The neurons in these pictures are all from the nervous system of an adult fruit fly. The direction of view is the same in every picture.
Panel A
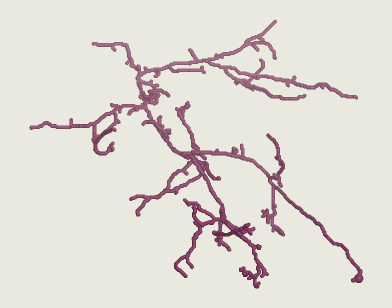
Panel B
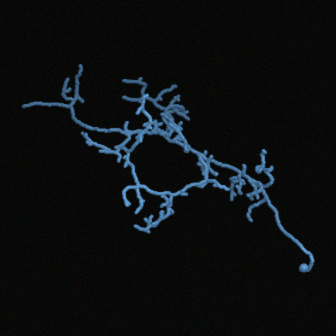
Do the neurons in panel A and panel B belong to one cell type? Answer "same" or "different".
different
